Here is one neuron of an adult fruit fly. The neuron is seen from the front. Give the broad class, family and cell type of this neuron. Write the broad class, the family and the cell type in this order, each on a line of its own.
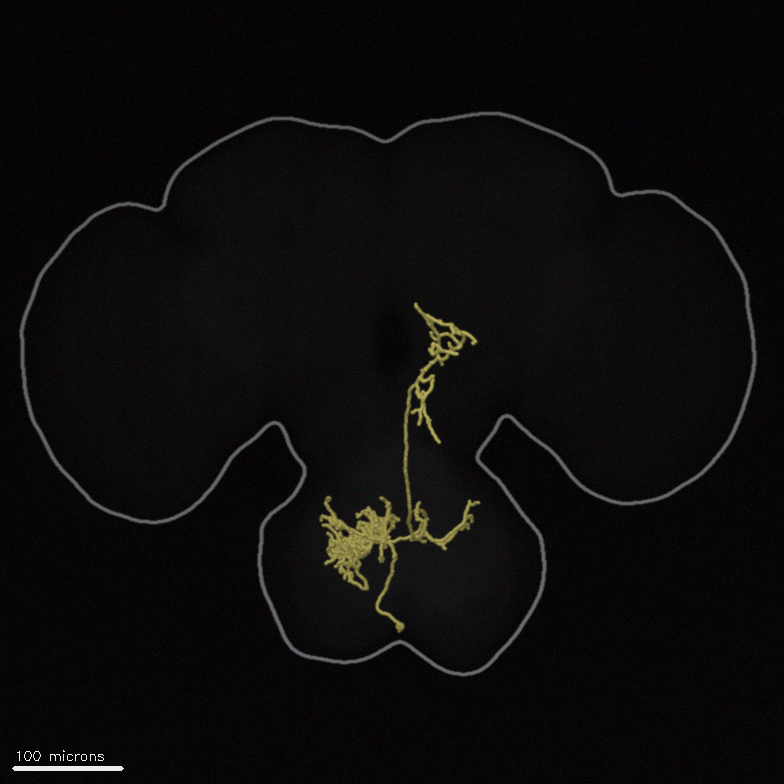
ascending neuron
hemilineage 06B
AN06B026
